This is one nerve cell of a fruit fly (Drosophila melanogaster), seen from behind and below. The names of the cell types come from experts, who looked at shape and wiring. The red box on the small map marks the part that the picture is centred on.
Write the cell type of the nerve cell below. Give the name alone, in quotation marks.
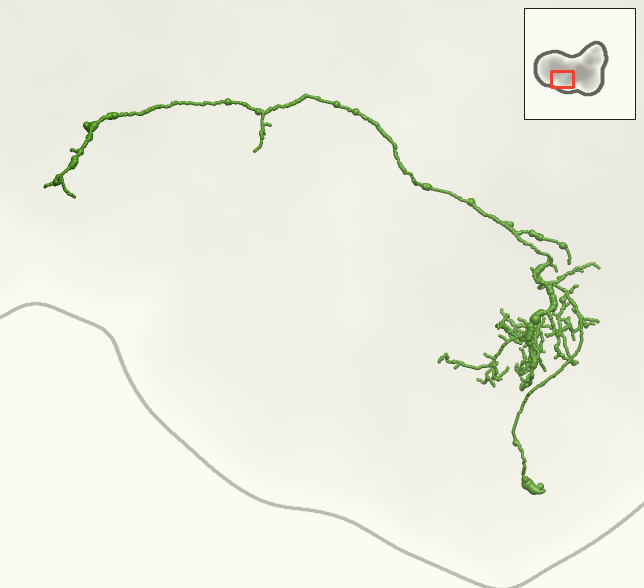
"CB4083"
